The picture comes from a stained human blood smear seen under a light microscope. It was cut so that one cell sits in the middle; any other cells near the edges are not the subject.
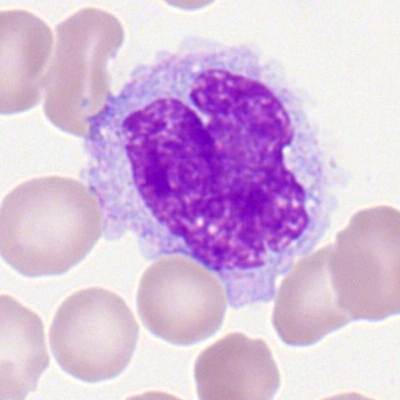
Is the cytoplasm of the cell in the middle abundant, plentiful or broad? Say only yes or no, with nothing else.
Yes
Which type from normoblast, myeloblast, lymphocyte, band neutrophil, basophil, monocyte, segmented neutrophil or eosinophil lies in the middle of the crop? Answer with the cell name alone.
monocyte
